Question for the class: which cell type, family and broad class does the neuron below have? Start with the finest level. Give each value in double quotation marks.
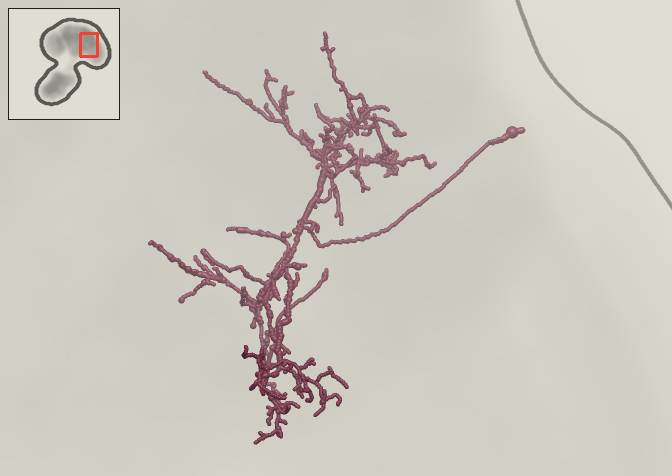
"LHPV2i2_a", "hemilineage LHl4_posterior", "central-brain intrinsic neuron"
